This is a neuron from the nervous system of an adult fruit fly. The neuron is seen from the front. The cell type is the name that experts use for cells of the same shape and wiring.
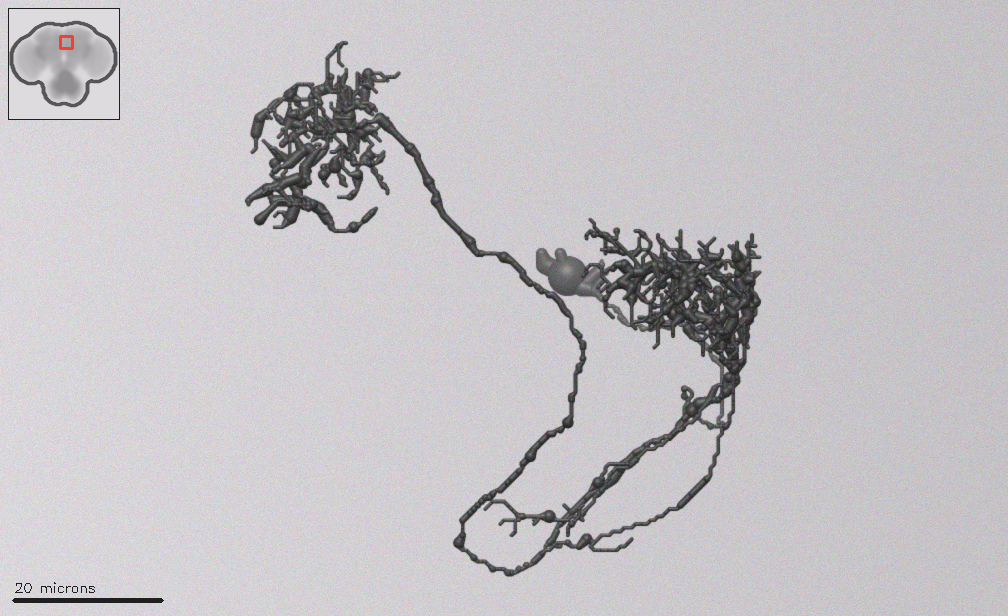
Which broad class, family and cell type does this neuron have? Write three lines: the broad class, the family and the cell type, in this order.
central-brain intrinsic neuron
class CX
hDeltaL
